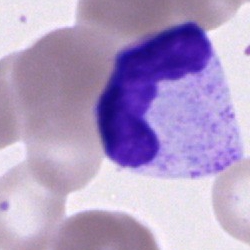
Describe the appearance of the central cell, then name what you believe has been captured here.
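Note the nucleus: a broad, curved band bent into a C shape, its hollow facing right, with no nucleoli visible. Many fine purple granules are scattered through the cytoplasm, which shows no vacuoles. This cell is a band neutrophil.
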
